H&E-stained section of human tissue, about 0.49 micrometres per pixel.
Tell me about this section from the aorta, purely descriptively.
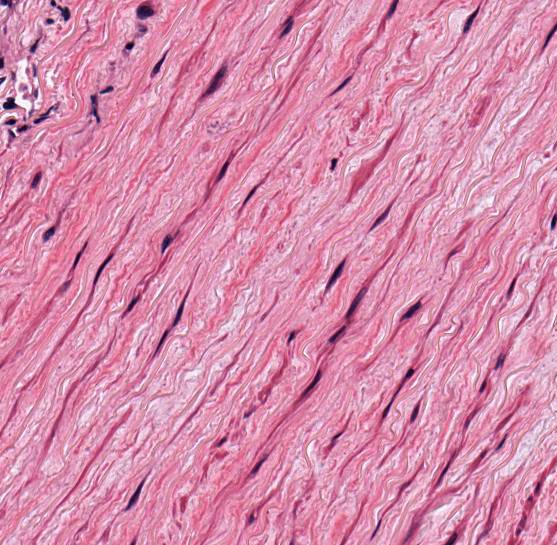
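I notice first that the individual fibres are wavy rather than straight. Nuclei are few and set well apart among them. Each one is dark, elongated and spindle-shaped, tapering at the ends, with its long axis parallel to the fibres.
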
